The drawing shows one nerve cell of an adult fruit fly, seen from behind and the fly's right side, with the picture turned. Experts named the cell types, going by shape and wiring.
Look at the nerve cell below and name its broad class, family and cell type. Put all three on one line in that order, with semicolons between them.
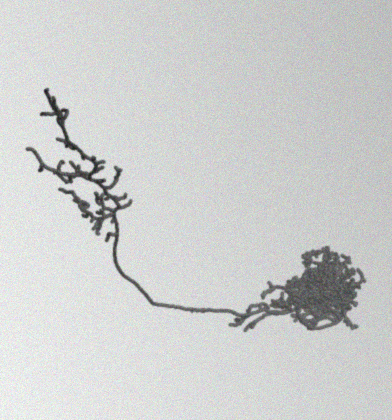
descending neuron; hemilineage PSp2; DNp102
